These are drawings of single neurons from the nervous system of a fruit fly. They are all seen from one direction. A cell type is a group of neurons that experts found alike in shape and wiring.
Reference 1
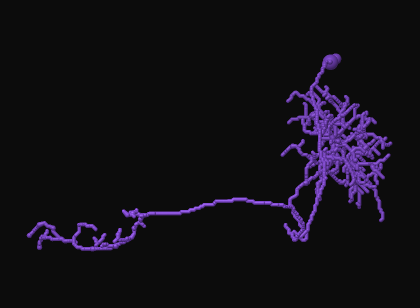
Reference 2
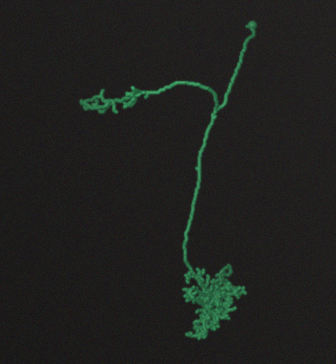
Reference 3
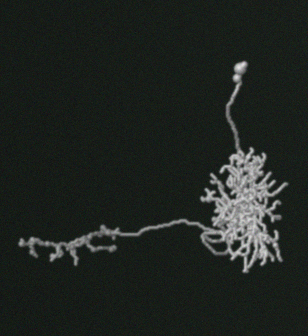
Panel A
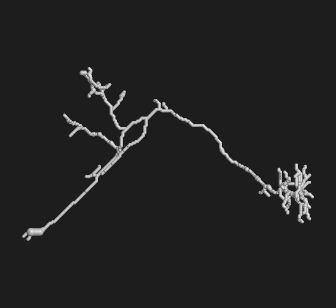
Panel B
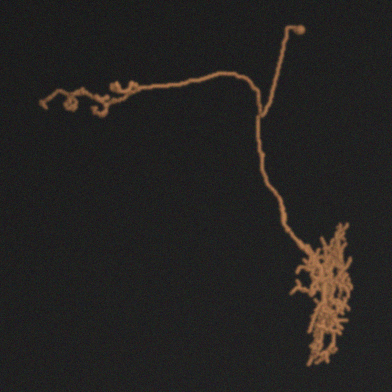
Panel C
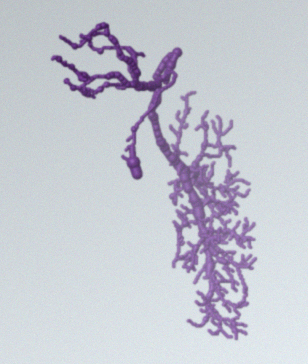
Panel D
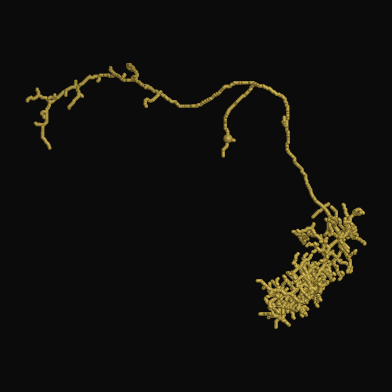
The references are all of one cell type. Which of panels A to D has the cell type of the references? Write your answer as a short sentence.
Panel B shows a neuron of the same cell type.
